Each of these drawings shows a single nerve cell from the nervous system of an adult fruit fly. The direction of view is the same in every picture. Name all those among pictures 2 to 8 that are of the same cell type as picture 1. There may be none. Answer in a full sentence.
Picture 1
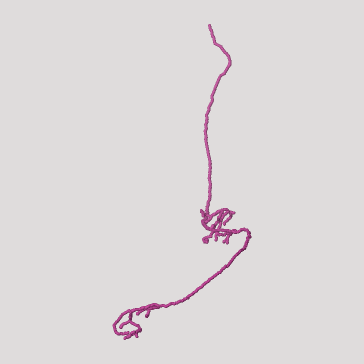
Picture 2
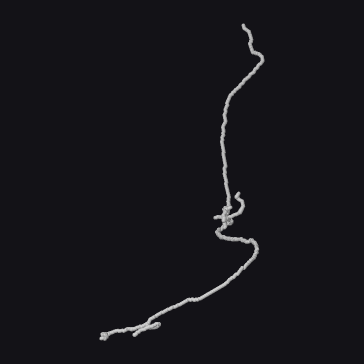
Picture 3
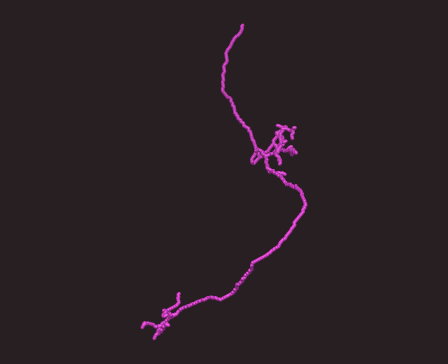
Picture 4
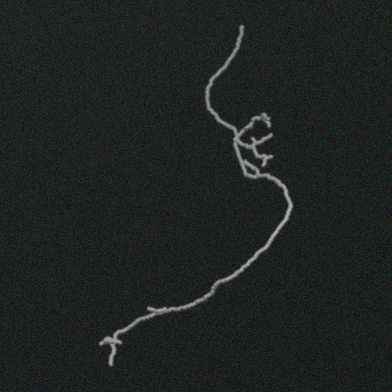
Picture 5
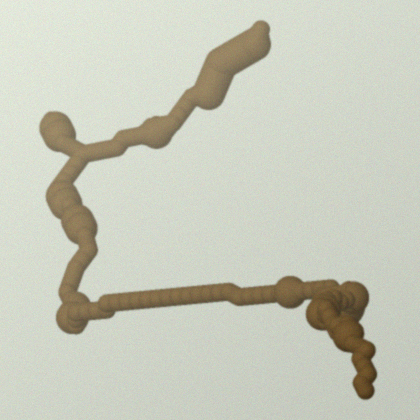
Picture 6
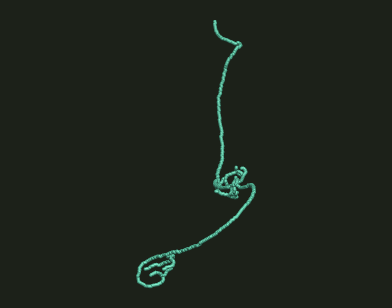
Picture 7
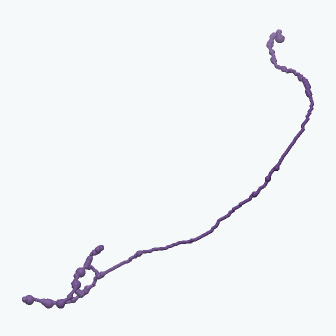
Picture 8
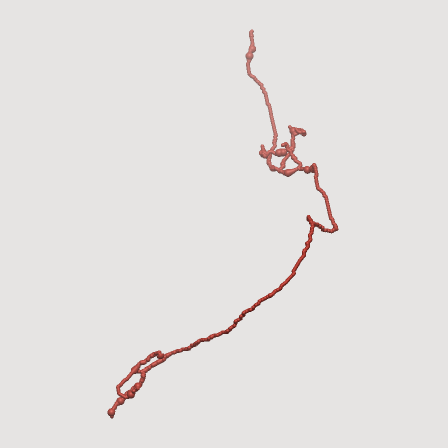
Picture 6 is of the same cell type.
